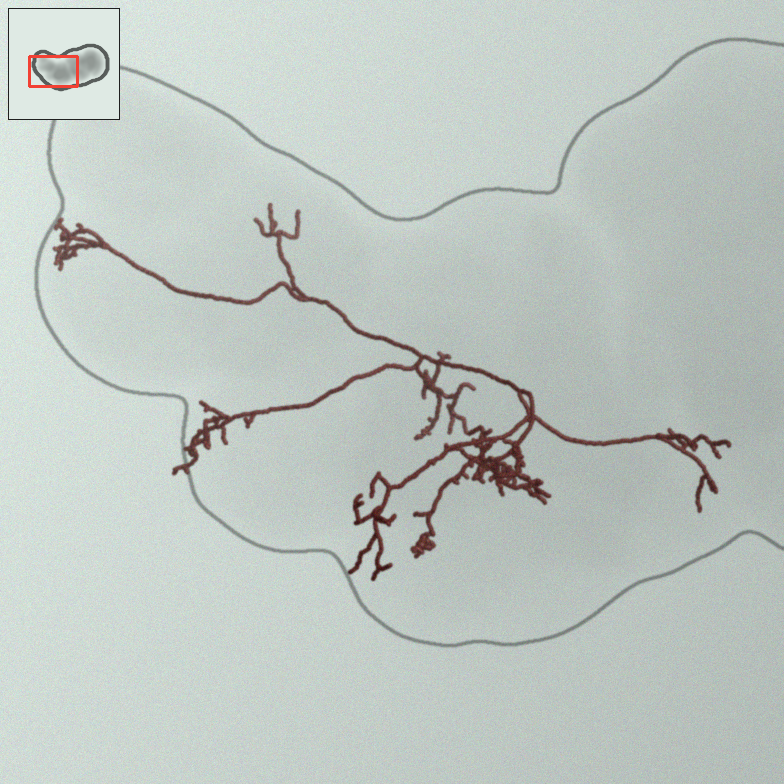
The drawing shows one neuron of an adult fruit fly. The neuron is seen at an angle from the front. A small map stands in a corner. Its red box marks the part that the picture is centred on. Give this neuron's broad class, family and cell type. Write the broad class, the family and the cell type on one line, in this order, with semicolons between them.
nerve-cord intrinsic neuron; hemilineage 06B; IN06B028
